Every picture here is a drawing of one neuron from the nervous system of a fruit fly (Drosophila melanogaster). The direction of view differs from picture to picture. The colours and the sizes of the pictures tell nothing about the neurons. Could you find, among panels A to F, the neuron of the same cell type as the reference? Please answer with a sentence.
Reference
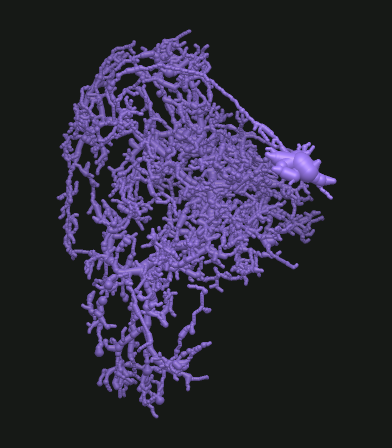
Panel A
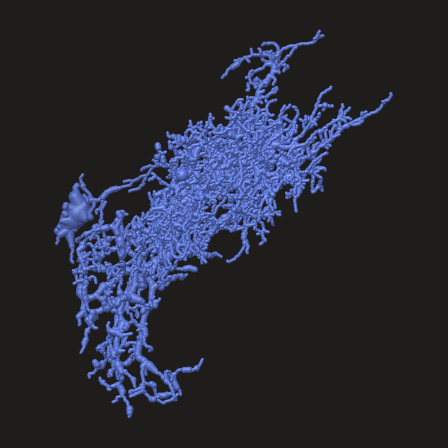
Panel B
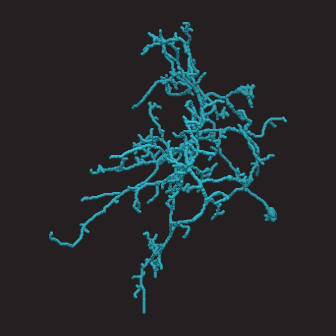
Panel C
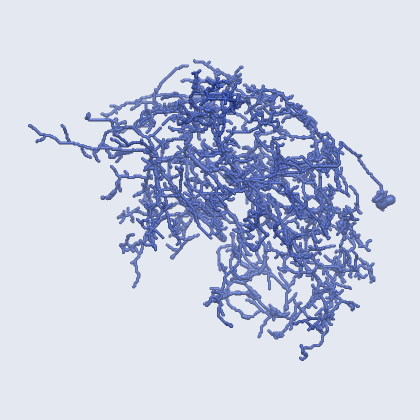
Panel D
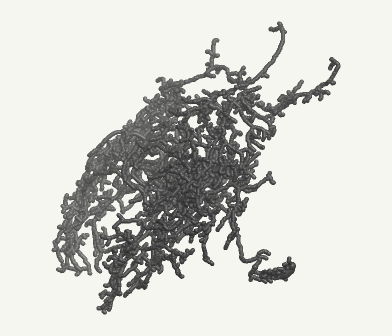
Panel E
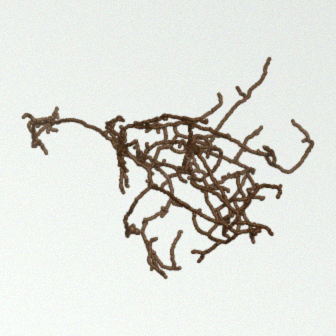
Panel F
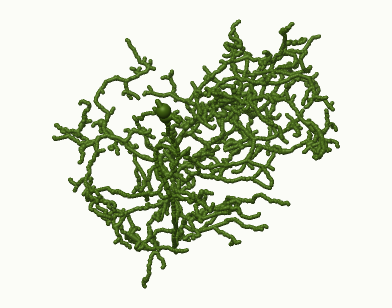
Panel A is of the same cell type.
